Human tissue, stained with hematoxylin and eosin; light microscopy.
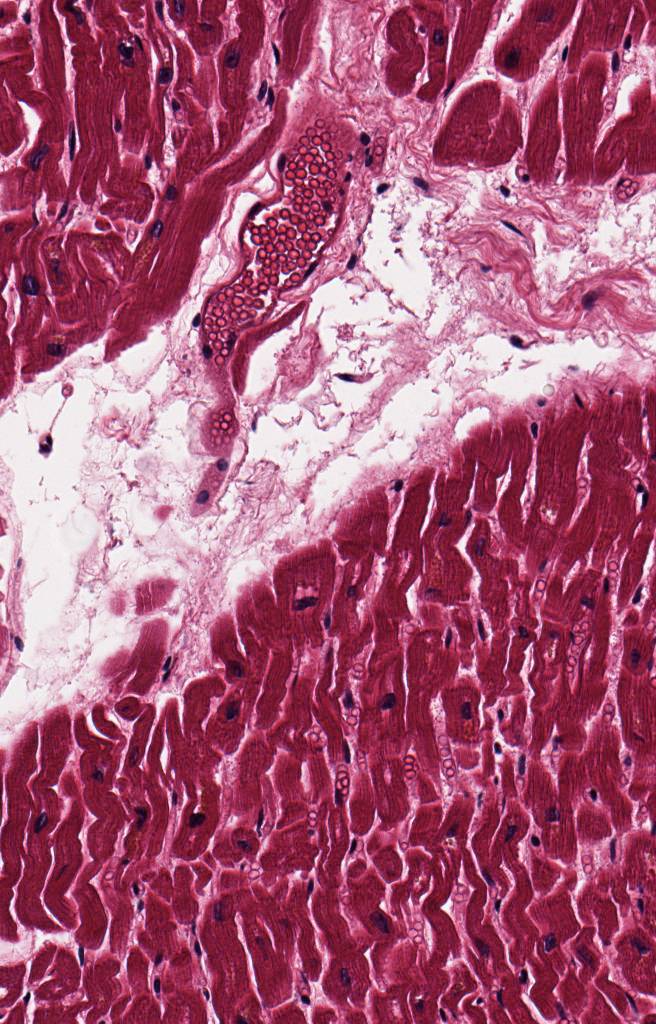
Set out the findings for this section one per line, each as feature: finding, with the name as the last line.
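Band: pale and loose, crossing diagonally lower left to upper right
Sides: a muscle mass on each side
Fibres: cardiac muscle cells, branching and joining each other
Cytoplasm: deep pink
Nuclei: oval, sitting within the fibres rather than at their edges
Connective tissue: wispy fibres, scattered small dark nuclei
Name: left ventricle of the heart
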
